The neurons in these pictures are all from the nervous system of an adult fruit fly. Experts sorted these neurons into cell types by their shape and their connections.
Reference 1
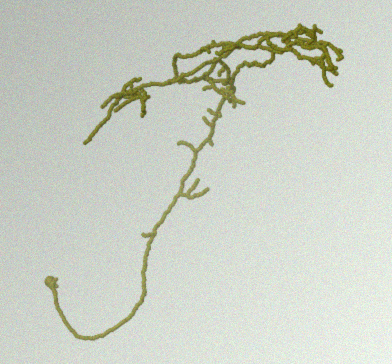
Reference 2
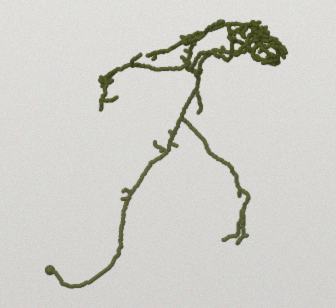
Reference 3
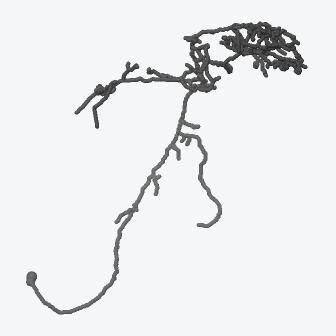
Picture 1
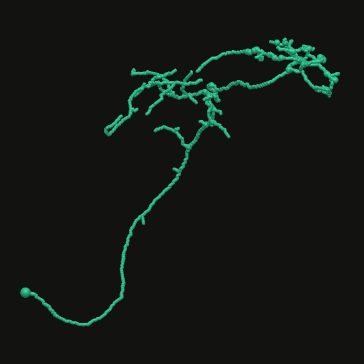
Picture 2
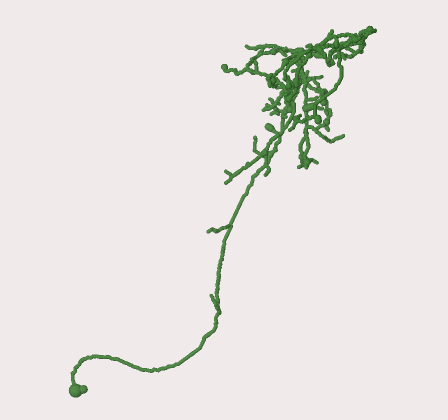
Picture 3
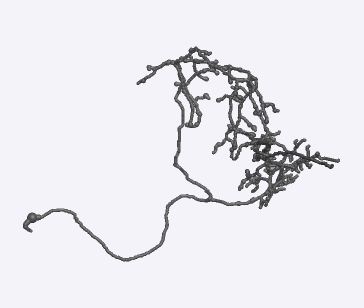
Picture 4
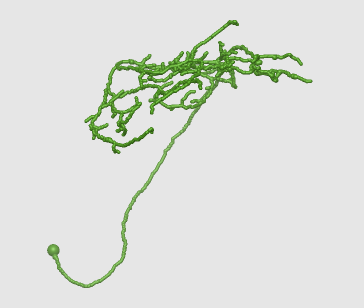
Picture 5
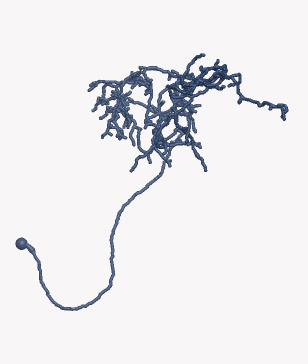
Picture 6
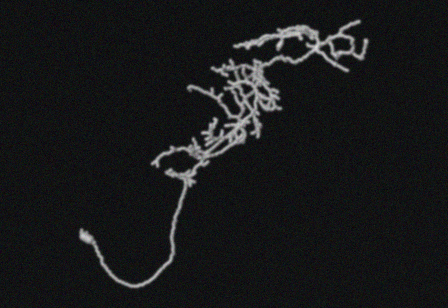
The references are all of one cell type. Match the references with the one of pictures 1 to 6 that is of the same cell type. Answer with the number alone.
1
